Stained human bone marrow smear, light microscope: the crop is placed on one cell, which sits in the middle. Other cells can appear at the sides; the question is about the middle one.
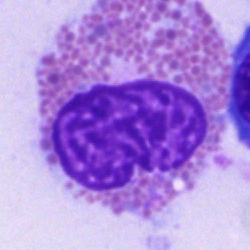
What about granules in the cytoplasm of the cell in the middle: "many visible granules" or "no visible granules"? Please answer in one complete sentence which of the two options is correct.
It is many visible granules that the cytoplasm of this cell contains.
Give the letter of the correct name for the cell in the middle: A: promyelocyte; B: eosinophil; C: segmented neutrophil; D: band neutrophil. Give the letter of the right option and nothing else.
B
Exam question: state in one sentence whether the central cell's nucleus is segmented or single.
The nucleus is one compact mass, round, oval or kidney-shaped in outline.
